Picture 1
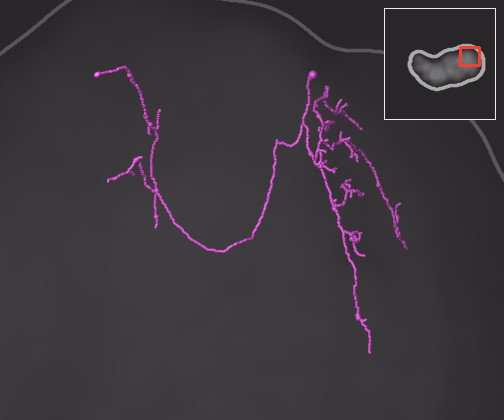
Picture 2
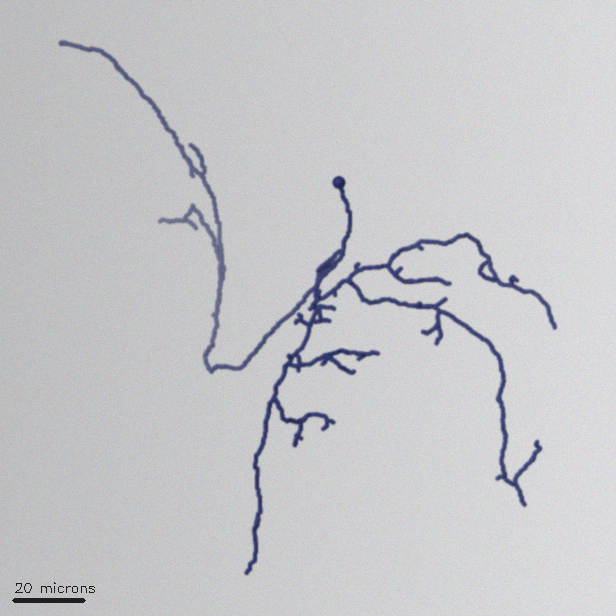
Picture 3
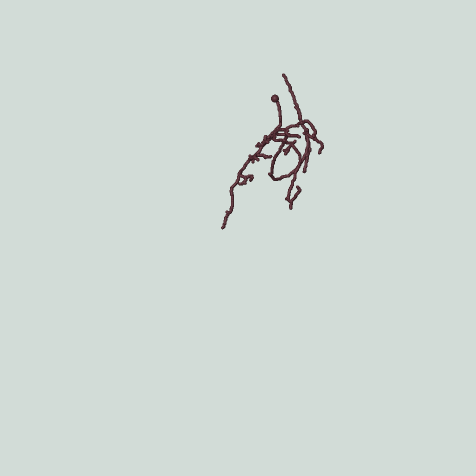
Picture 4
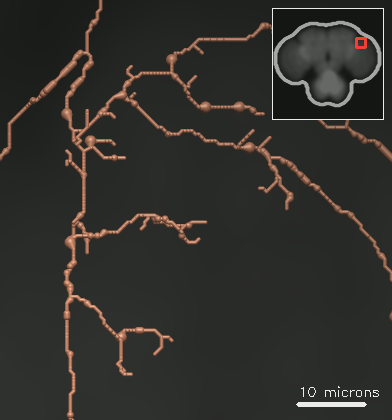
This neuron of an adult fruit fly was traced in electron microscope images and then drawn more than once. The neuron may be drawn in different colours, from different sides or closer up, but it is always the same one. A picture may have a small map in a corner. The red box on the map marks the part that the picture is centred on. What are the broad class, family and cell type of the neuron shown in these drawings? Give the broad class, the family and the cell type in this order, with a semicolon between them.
visual projection neuron; MeVP; MeVP15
